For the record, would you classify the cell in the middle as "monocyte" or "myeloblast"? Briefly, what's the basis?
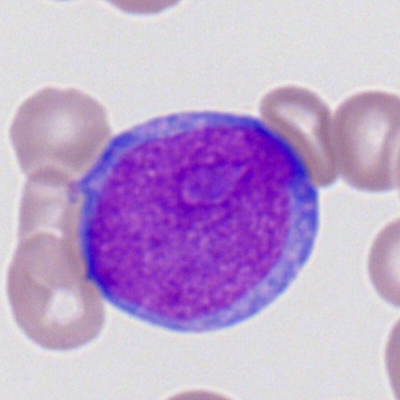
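Myeloblast. Cytoplasm: thin rim, deep blue.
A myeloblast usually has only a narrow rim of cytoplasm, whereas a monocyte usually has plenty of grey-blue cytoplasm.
The thin rim here fits myeloblast, not monocyte. Also seen: round, smooth cell outline; fine, evenly spread chromatin without coarse clumps; one pale nucleolus near the centre of the nucleus.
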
